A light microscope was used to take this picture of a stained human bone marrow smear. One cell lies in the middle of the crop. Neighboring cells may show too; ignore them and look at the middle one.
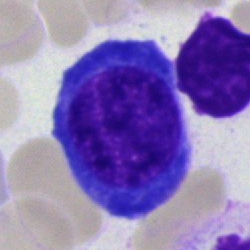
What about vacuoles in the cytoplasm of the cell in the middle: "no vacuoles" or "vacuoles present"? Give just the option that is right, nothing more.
No vacuoles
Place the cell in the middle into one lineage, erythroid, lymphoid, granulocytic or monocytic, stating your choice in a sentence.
Lineage-wise, the cell in the center of the crop is erythroid.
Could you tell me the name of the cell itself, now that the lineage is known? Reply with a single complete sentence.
The cell at the central position in this crop is an erythroblast.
